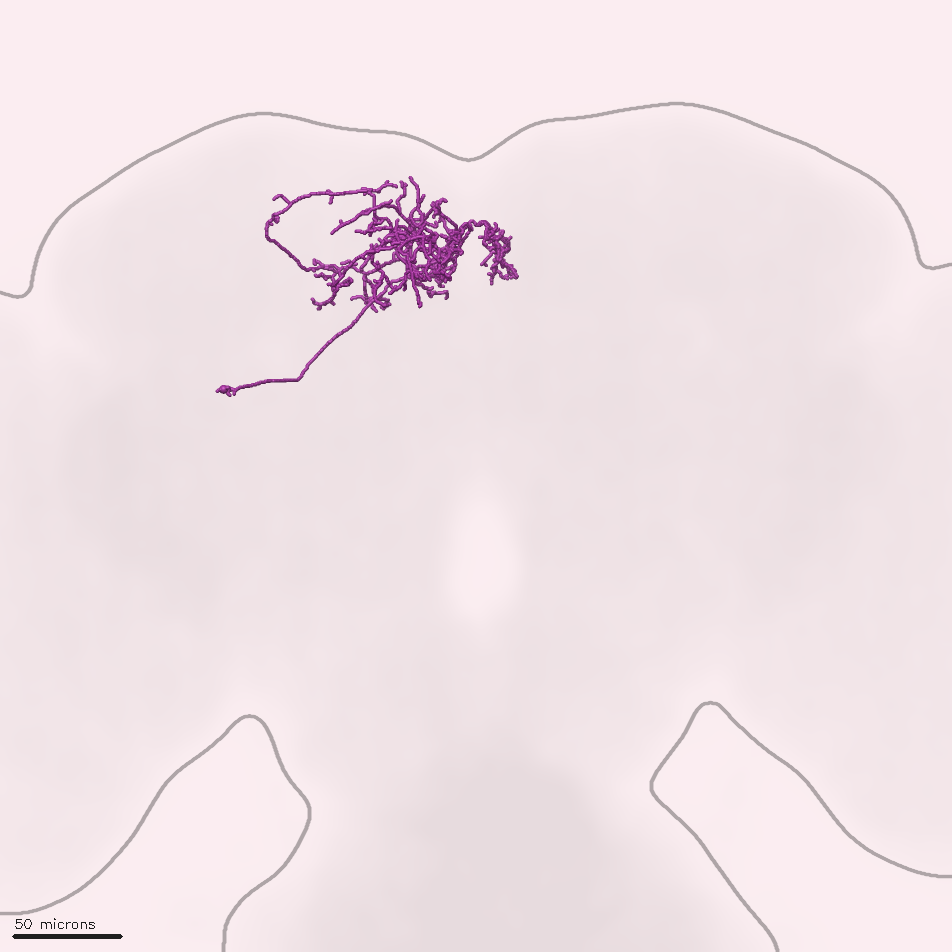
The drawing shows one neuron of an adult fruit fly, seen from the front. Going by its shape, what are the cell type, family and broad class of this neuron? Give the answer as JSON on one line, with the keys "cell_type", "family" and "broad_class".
{"cell_type": "SMP160", "family": "hemilineage VLPa1_medial", "broad_class": "central-brain intrinsic neuron"}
